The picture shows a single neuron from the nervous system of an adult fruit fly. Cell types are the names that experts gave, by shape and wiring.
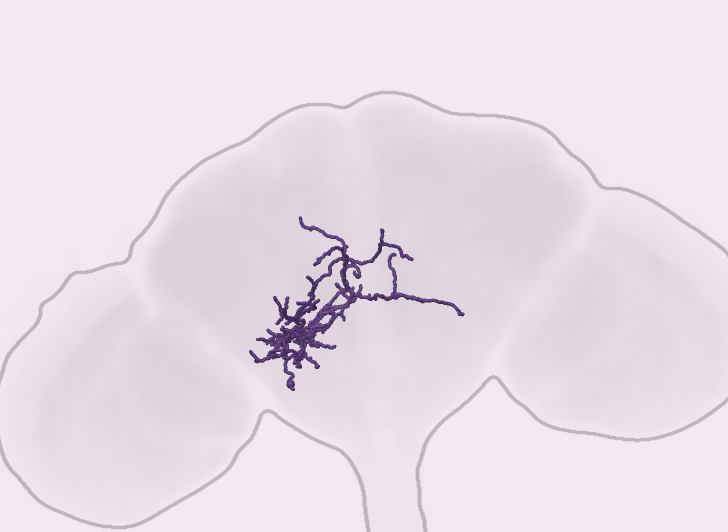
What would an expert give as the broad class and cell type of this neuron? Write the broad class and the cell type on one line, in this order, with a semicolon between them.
central-brain intrinsic neuron; PS240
